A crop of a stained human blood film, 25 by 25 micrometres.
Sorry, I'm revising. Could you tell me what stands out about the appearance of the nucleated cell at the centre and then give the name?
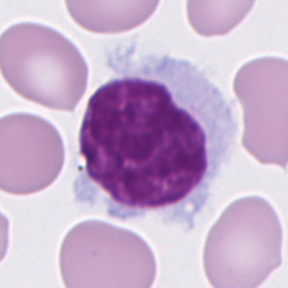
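Its outer border is ragged and ill-defined. The nucleus is roughly round, with a slightly irregular, lumpy contour. Pale grey-blue cytoplasm forms a moderate rim, wider upper right than left. Fine hair-like projections fringe the cell, clearest at top and bottom. It is a hairy cell.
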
